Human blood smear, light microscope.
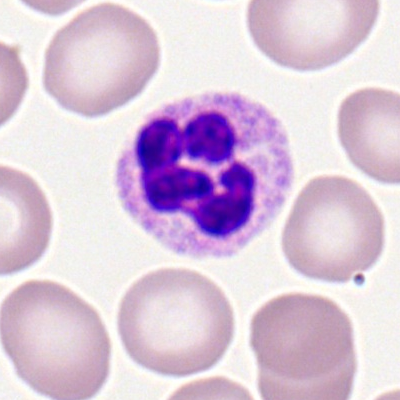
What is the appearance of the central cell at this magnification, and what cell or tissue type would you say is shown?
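You've got a round, smooth outline here, and the nucleus is divided into several separate lobes. The chromatin's dense and dark purple, and fine, small lilac-pink granules fill the cytoplasm. It's a segmented neutrophil.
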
